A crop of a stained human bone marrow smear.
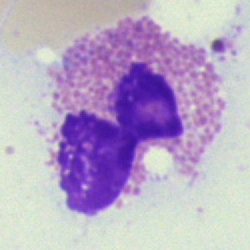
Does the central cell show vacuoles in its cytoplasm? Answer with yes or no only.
Yes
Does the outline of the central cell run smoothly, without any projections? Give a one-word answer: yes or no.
No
